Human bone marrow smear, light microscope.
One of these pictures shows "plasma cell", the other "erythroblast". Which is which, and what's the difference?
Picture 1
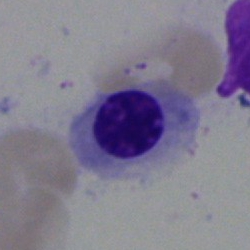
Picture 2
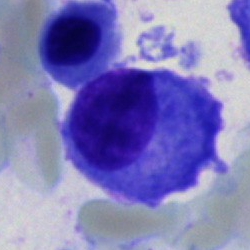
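The erythroblast is in picture 1, the plasma cell in picture 2. Both cells have irregular borders: ragged in picture 1, with small knobby projections along the right edge in picture 2. In picture 2 the nucleus sits off-centre toward the left, with a broad rim of cytoplasm to its right; in picture 1 the rim is wider right of the nucleus than left.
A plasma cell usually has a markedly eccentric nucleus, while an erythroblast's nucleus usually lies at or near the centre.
The cytoplasm is pale greyish-blue in picture 1 but deep blue in picture 2, and neither shows distinct granules.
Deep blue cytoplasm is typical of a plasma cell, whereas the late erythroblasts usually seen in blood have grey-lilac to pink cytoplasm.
The chromatin of the erythroblast is dark purple and coarsely clumped, with paler patches between the clumps, while that of the plasma cell is dense and dark purple.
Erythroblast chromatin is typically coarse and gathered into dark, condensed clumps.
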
